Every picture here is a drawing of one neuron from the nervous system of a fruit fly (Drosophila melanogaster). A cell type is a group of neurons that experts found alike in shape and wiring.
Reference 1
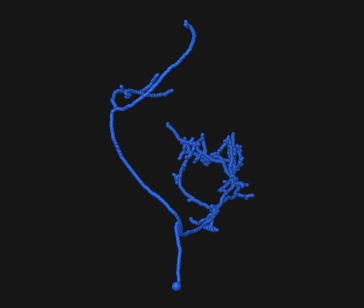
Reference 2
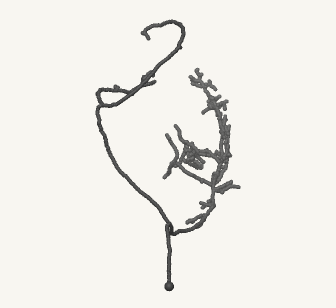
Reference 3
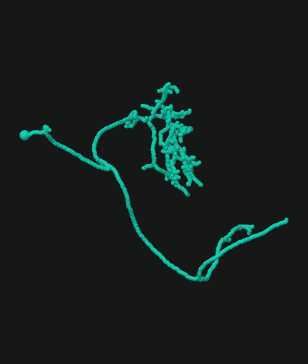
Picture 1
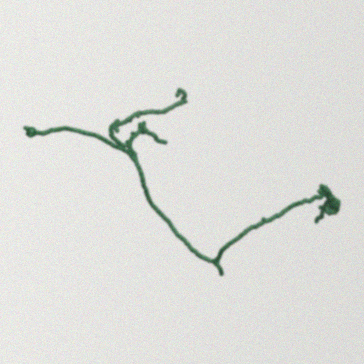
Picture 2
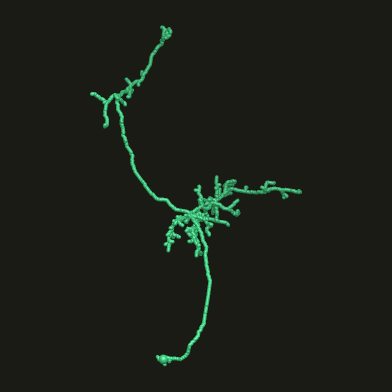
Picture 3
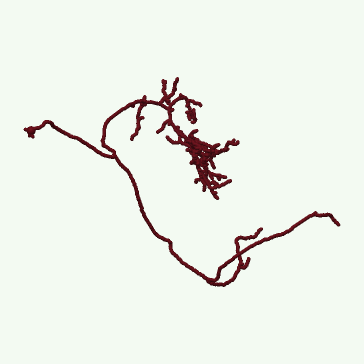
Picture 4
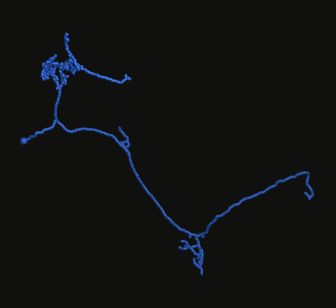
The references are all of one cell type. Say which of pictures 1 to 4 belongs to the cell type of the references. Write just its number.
3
